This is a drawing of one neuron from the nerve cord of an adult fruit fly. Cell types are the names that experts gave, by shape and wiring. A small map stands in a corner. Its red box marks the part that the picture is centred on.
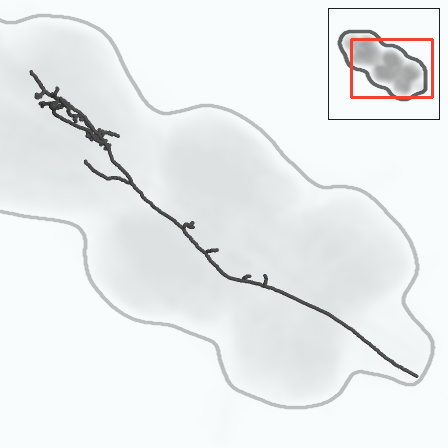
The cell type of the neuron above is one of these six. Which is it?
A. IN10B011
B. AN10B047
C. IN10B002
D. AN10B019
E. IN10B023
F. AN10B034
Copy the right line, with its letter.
B. AN10B047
